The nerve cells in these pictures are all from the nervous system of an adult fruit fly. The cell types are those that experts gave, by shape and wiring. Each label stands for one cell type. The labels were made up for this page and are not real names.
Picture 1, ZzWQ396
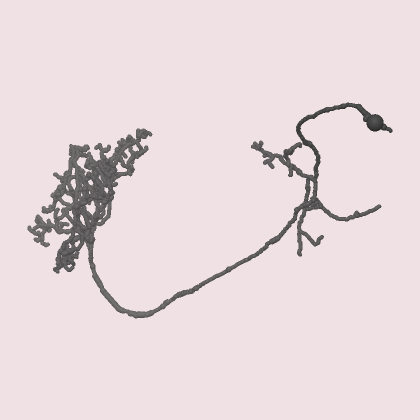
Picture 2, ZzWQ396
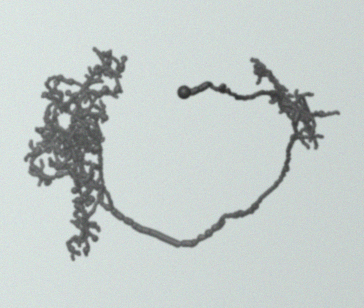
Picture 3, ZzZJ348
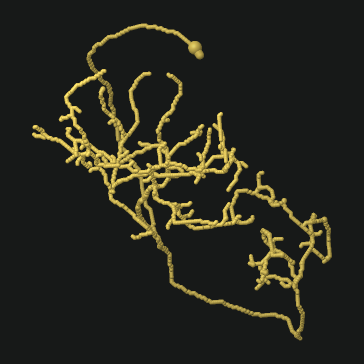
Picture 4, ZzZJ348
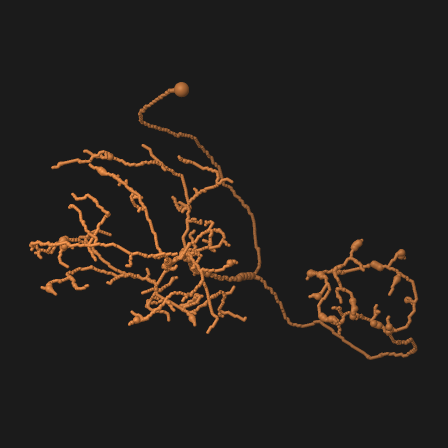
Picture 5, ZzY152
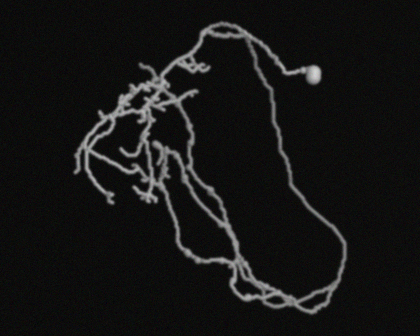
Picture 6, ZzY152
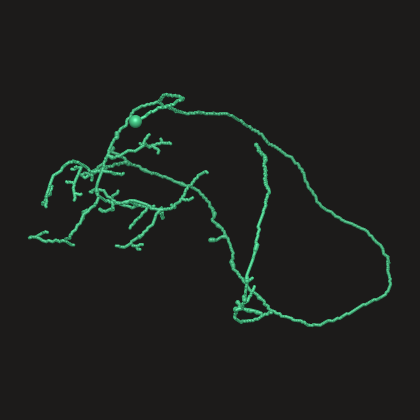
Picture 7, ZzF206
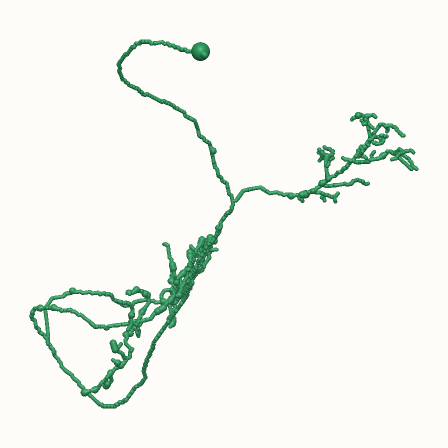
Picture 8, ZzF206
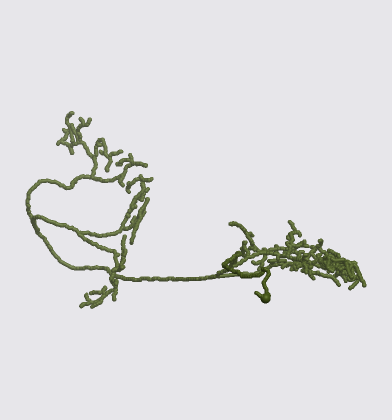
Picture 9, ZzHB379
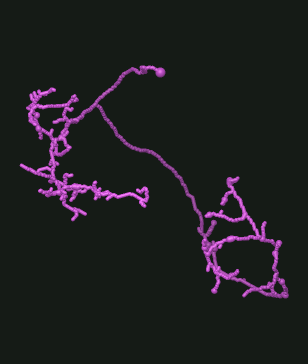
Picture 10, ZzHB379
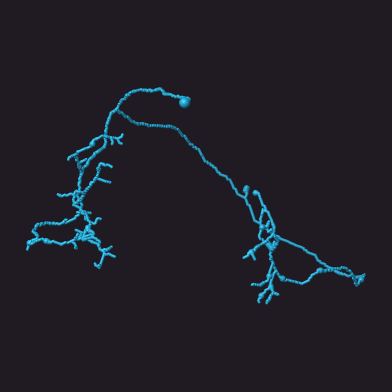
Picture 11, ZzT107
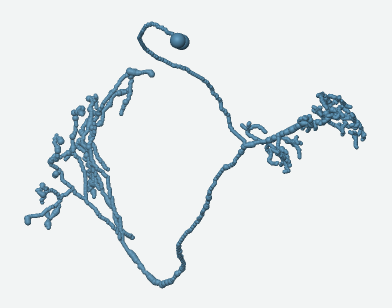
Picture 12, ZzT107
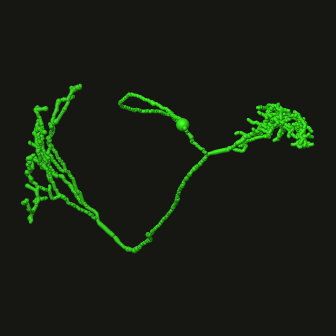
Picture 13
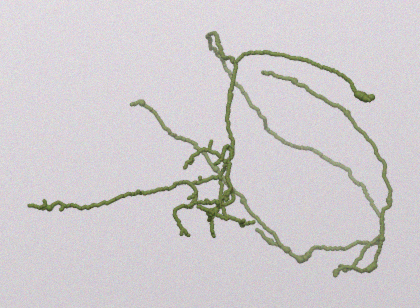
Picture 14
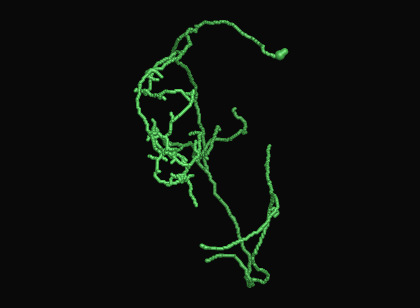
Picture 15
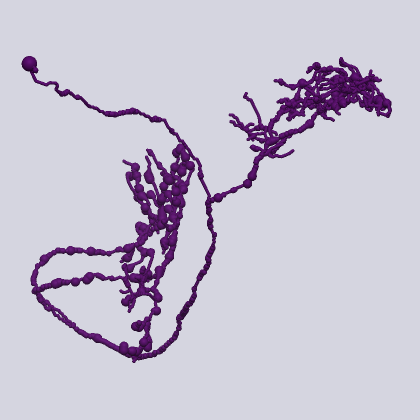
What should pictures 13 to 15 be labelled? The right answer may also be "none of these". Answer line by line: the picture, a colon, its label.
13: ZzY152
14: none of these
15: ZzF206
